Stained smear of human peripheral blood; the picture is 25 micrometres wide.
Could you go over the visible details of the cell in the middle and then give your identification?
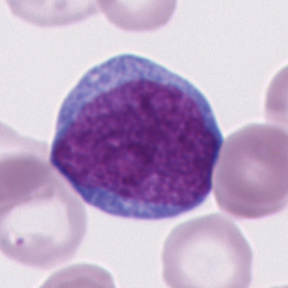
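There's only a narrow blue-stained rim of cytoplasm here, with no distinct granules and no vacuoles in it. The surface is smooth as well, no projections or blebs. That's a myeloblast.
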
